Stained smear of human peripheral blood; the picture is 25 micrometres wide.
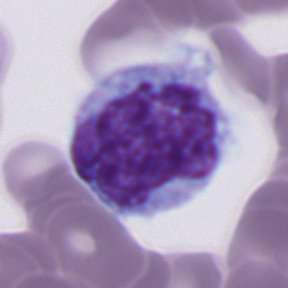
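Monocyte. Looking at the nucleus, I'd call it irregular and knobbly, with several folds or lobes, about 13 by 10 micrometres. The chromatin comes across as dark purple and coarsely clumped. In the cytoplasm I find fine, faint purplish granules. And from the upper right edge, faint wispy projections extend out from the cell.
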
